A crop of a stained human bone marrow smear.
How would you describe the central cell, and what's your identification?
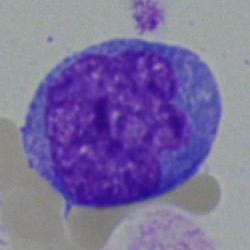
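A smooth edge bounds a round to oval cell. Most of the cell is filled by the nucleus, which lies toward the left side and has an irregular outline with notches along its right border. The cytoplasm is blue, forming its widest rim on the right side of the cell. The cell is a monocyte.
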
